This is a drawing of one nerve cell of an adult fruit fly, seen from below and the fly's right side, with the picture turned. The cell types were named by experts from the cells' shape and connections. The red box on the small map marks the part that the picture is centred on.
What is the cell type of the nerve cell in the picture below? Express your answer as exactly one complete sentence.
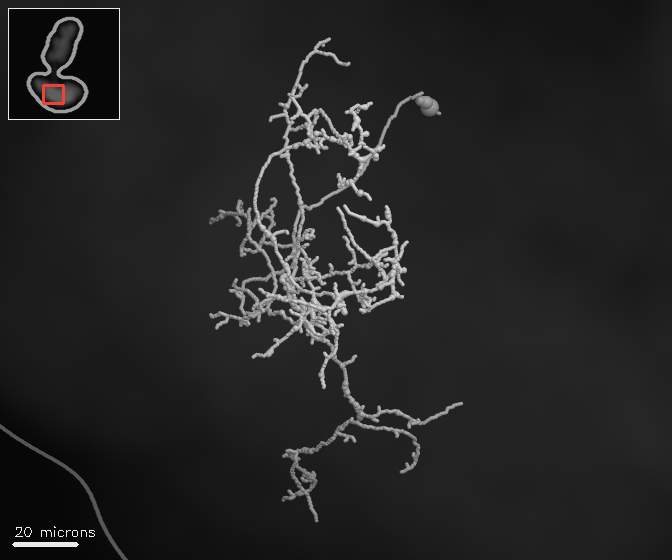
The cell type that this nerve cell has is LAL301m.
